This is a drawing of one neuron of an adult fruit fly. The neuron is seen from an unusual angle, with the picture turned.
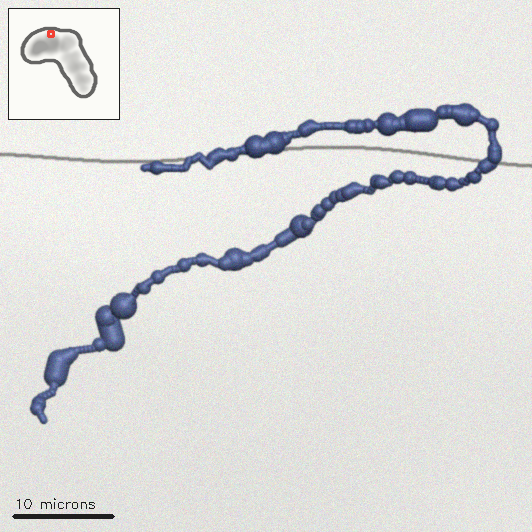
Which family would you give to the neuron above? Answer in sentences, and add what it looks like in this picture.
Its family is ENS. This is a sensory neuron entering the brain. The drawing shows no cell body. From left to right in the picture it spans about 45 microns. There are a dozen or fewer branch ends.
